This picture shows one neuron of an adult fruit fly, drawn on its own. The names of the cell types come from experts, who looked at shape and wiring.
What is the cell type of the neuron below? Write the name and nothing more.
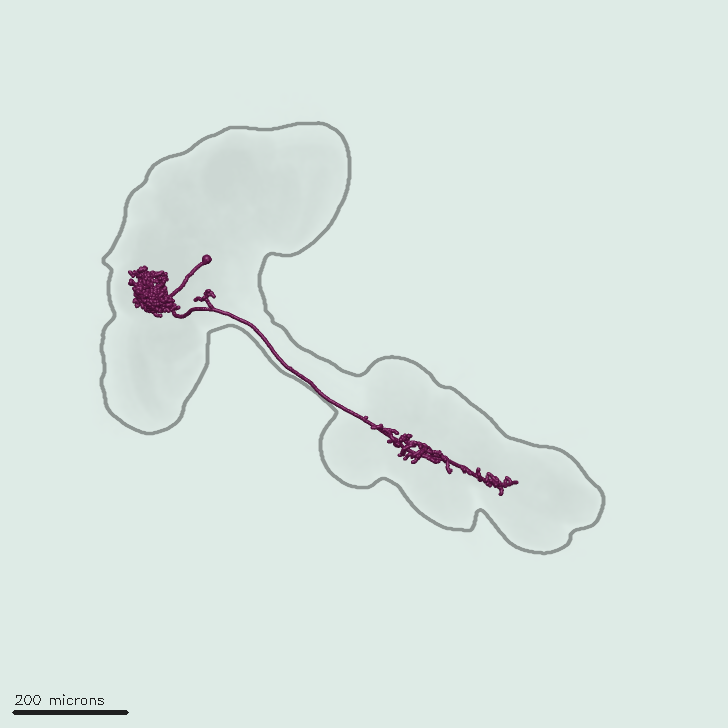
DNp55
